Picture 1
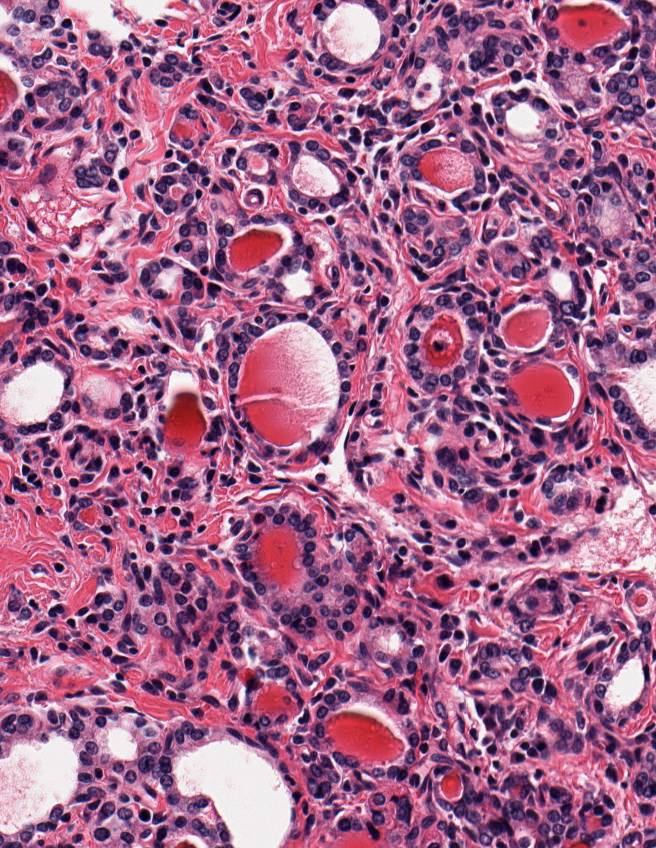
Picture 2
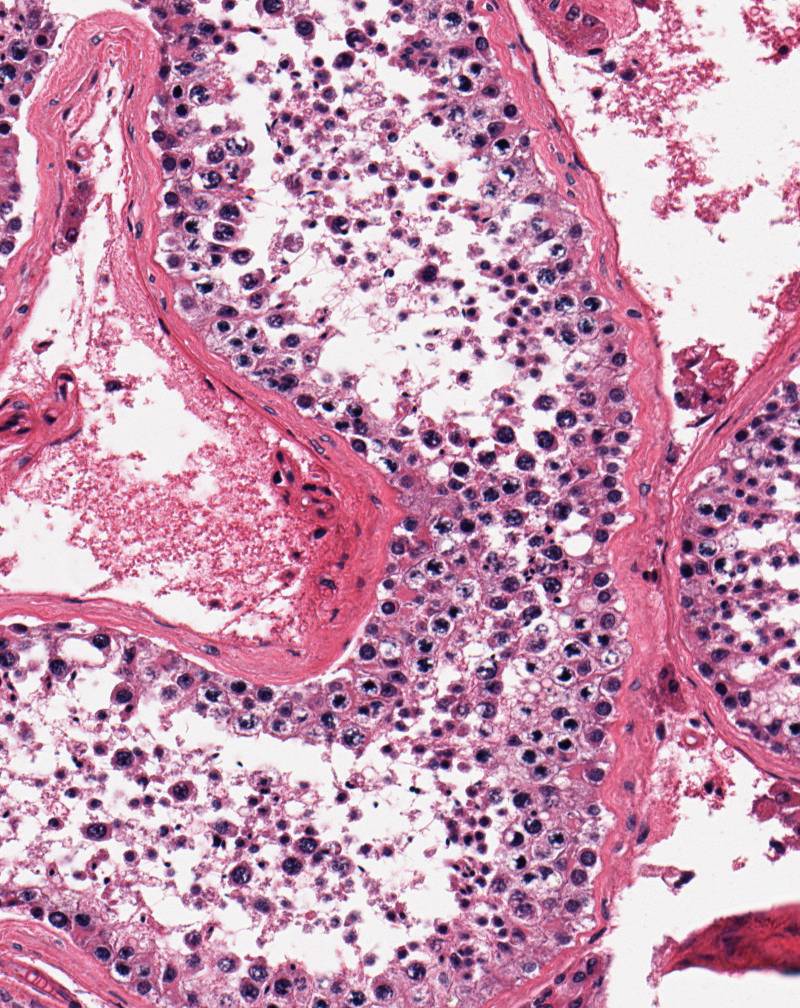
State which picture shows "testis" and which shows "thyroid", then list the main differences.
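Picture 1 is thyroid; picture 2 is testis. Picture 1 consists of many small round follicles scattered across the whole field and separated by cellular tissue, and many of them contain dense, homogeneous, bright pink colloid. Between the follicles, small cells with round, dark nuclei, consistent with lymphocytes, are densely crowded. Picture 2 instead consists of several large tubules, cut lengthwise or obliquely, lying side by side with only their walls between them and almost no stroma. These tubules are lined by epithelium several cells deep, with rounded cells stacked from the wall toward the centre, many having large round nuclei with coarse, clumped dark chromatin and a rim of pale pink cytoplasm. Neither field contains fat.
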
